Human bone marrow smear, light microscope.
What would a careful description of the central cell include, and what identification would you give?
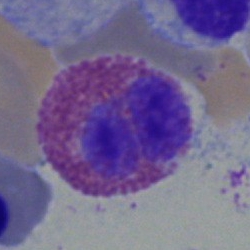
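Cytoplasm packed with coarse orange-pink granules. Broadest band of granular cytoplasm on the left side of the cell. Chromatin dense, staining deep purple-blue. No vacuoles in the cytoplasm. Eosinophil.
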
